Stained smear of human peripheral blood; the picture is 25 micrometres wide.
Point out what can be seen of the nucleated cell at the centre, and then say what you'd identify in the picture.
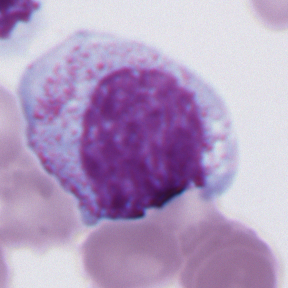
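Positioned off-centre toward the right side of the cell, the nucleus has mottled chromatin in which small pale spots lie among darker purple areas. The cytoplasm is pale blue-grey, and its widest band lies to the left of the nucleus. It is a myelocyte.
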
